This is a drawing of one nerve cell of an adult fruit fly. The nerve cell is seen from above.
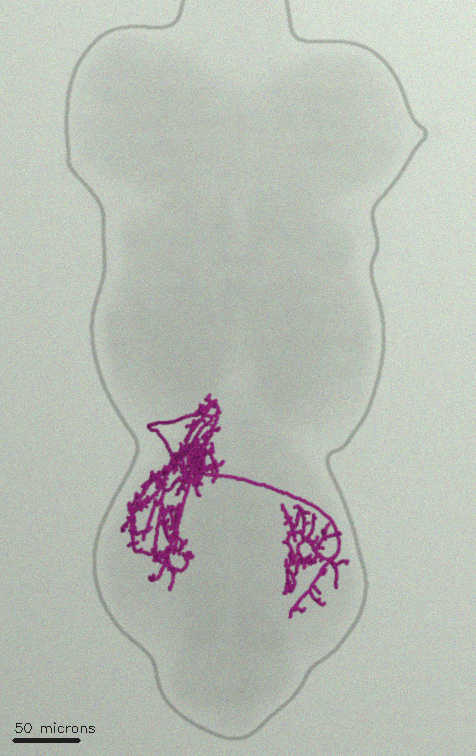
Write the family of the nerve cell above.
hemilineage 01A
